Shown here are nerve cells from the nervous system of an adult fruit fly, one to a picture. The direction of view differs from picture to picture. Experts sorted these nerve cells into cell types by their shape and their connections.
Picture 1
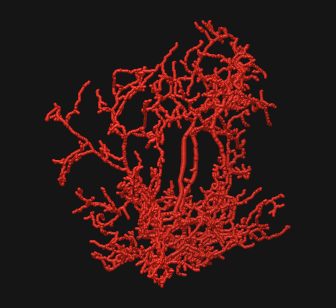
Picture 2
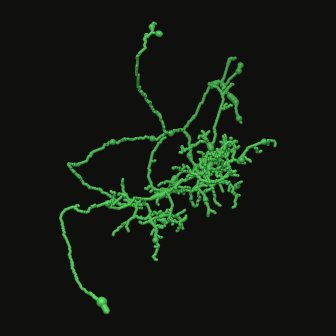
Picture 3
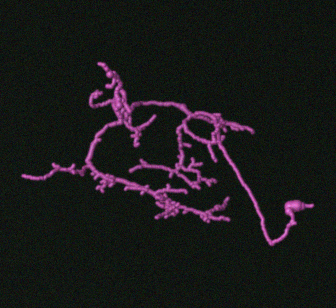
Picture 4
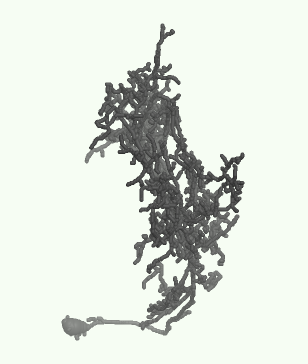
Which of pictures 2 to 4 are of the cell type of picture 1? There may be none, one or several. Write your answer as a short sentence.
Picture 4 is of the same cell type.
